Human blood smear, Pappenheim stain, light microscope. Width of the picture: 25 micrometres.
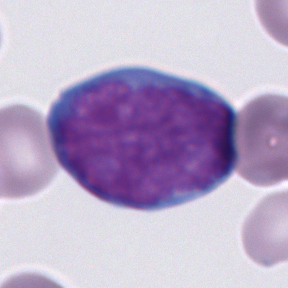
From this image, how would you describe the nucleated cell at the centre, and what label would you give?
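Start with the outline: the cell measures about 17 by 13 micrometres, and its nucleus, about 16 by 11 micrometres, is a regular oval with no indentation or lobes, filling about 80% of the cell's area. The chromatin is finely granular and evenly spread rather than in coarse dark clumps. Deep blue cytoplasm makes only a thin rim, broadest along the upper edge of the cell. This is a myeloblast.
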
